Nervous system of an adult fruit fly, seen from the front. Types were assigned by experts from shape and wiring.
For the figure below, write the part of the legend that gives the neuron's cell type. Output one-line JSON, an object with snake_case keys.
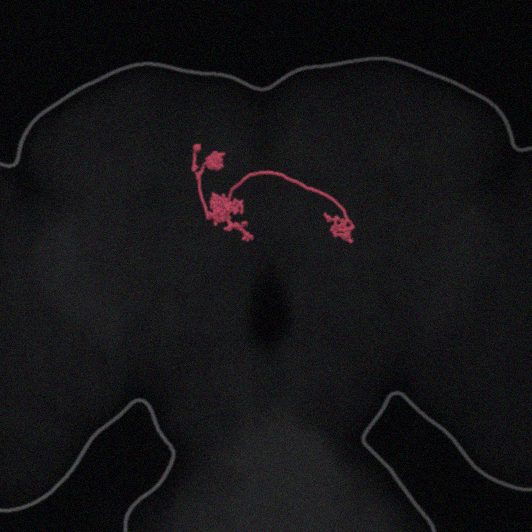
{"cell_type": "PFL3"}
